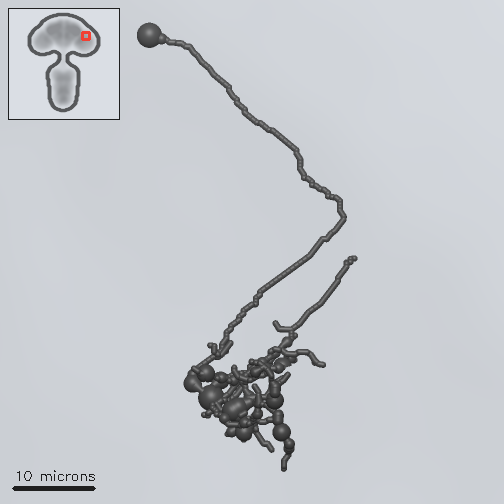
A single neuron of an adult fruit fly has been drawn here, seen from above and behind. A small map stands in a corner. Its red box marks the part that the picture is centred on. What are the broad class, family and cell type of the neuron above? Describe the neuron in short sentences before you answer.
It lies in the brain. From top to bottom in the picture it spans about 55 microns. It is an optic-lobe intrinsic neuron. The family is Dm. Its cell type is Dm2.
